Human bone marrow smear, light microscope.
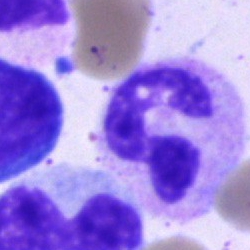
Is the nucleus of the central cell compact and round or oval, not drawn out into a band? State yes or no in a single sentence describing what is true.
No, instead of a compact mass, the nucleus forms a curved band without separate lobes.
